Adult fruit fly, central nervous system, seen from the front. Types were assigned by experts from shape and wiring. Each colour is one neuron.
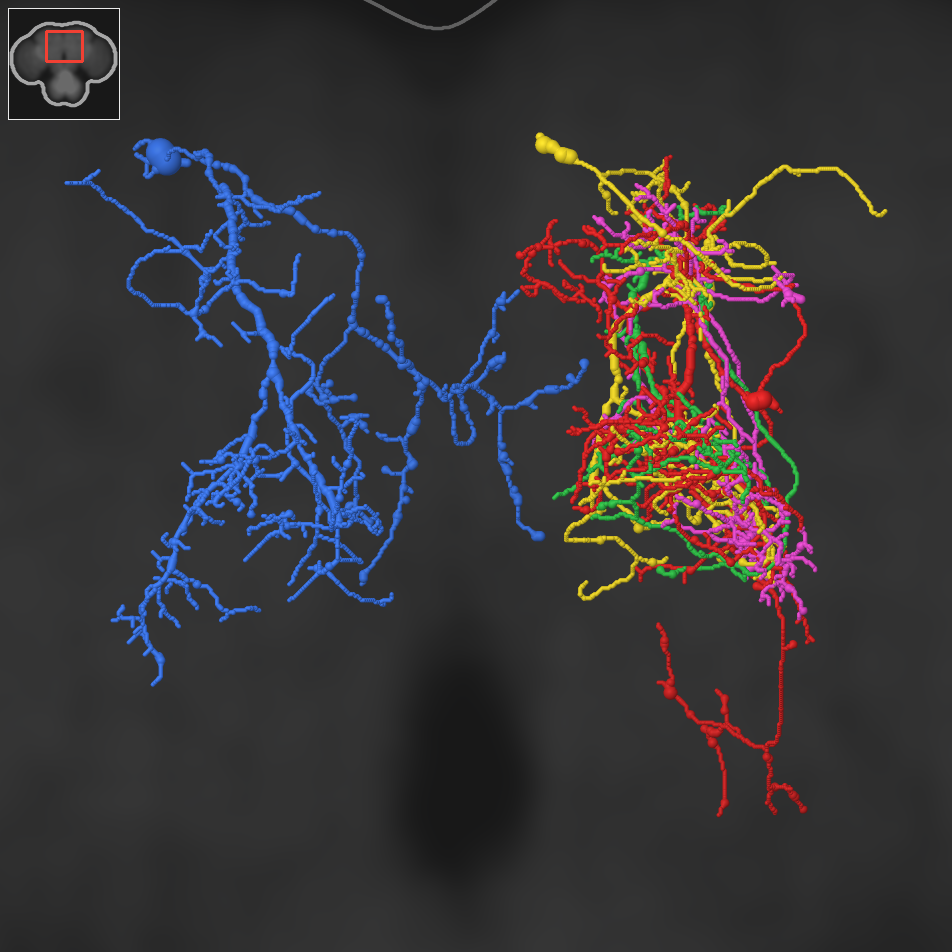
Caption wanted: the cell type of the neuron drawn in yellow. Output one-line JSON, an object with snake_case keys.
{"cell_type": "LAL023"}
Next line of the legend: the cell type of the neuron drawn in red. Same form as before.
{"cell_type": "LAL022"}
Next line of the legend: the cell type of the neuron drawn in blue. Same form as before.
{"cell_type": "IB049"}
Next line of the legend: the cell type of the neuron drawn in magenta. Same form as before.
{"cell_type": "LAL030_a"}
